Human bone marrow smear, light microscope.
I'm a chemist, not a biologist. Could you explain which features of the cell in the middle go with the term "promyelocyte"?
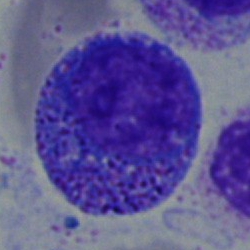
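Yes, a promyelocyte.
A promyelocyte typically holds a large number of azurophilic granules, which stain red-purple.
What fits is the crowd of coarse, distinct granules filling the lower part of the cell. What sits less neatly is their shade, which here is dark purple. The nucleus lies toward the upper part of the cell and stains a deep blue-purple.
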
